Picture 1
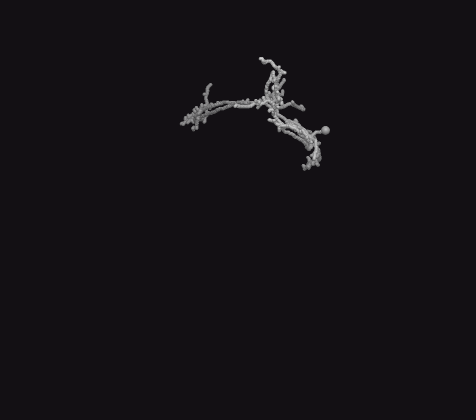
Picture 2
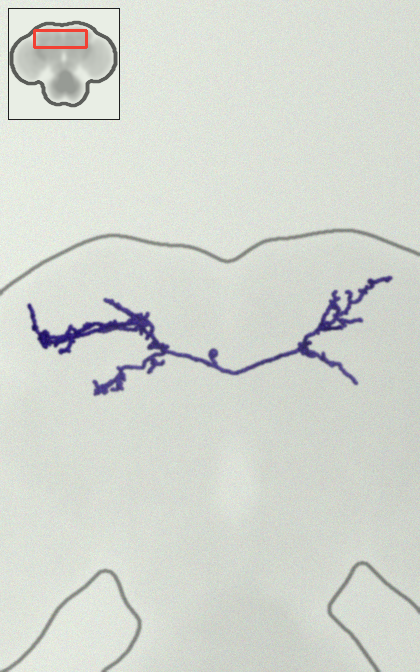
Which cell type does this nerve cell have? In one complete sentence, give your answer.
The cell type name CL225 applies to this nerve cell.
